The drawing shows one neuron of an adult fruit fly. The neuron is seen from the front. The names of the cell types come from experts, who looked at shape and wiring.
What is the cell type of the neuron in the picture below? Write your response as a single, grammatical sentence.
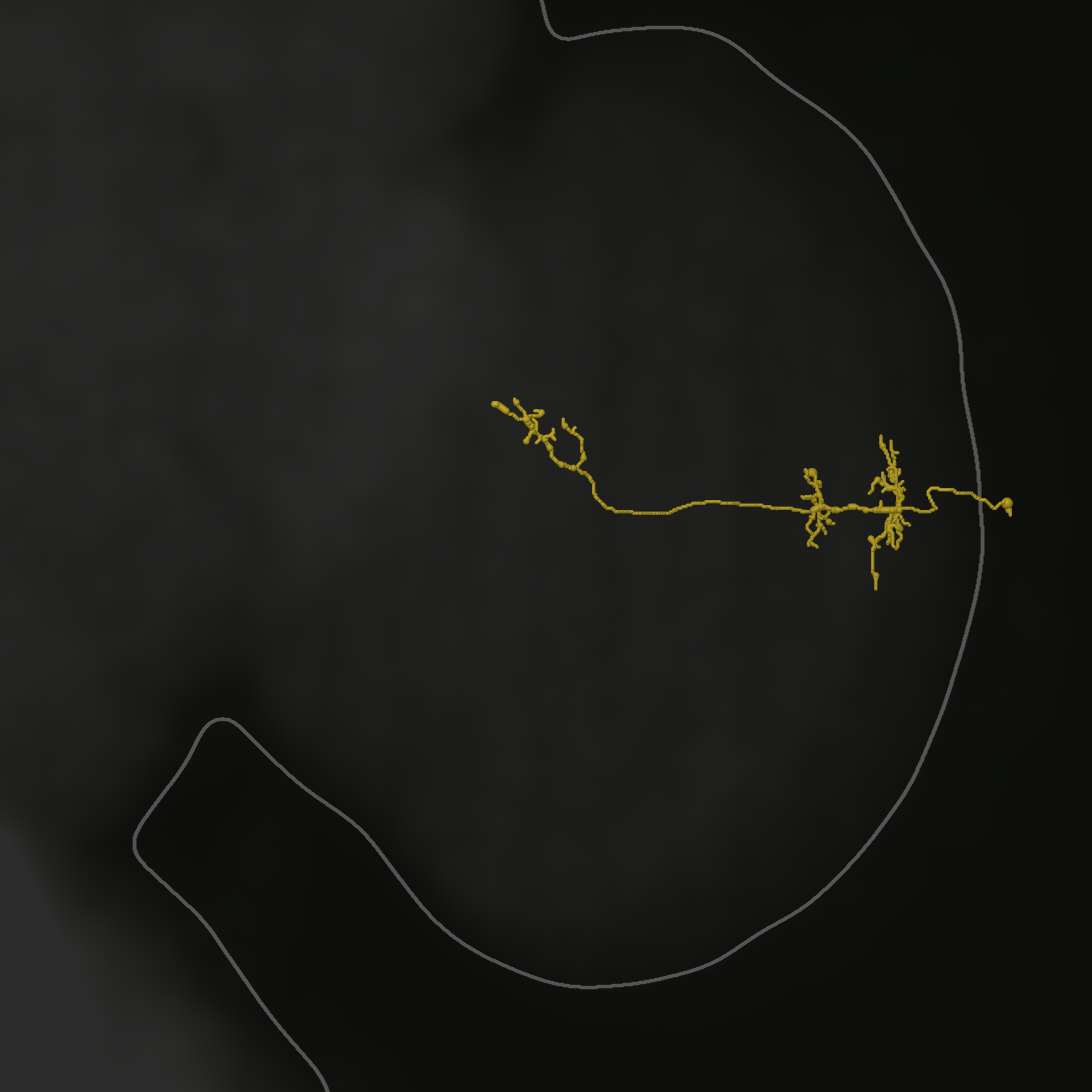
This neuron has been assigned cell type TmY13.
